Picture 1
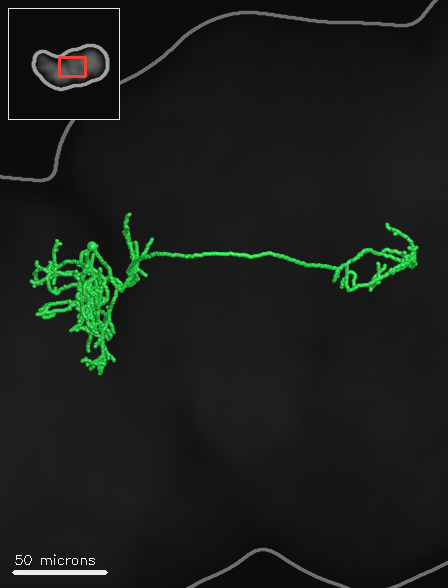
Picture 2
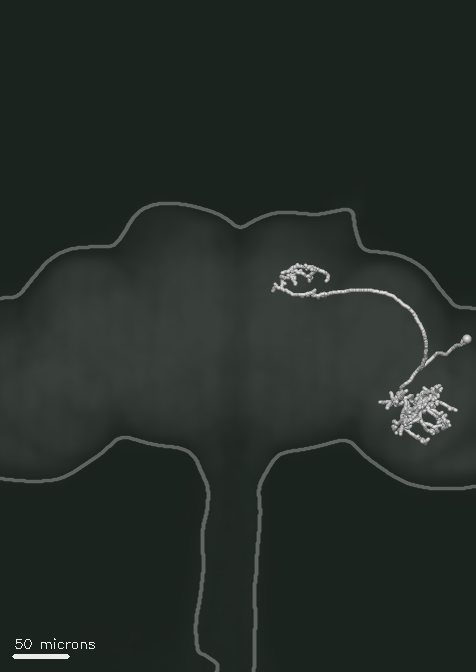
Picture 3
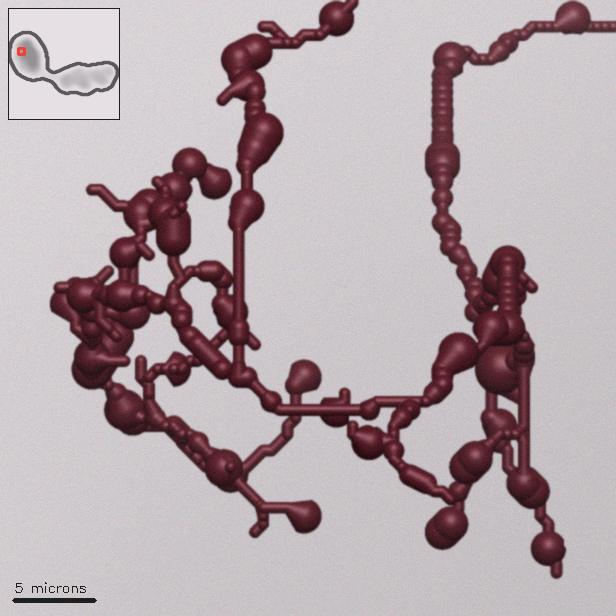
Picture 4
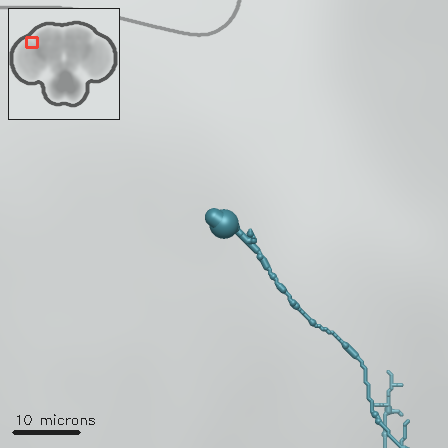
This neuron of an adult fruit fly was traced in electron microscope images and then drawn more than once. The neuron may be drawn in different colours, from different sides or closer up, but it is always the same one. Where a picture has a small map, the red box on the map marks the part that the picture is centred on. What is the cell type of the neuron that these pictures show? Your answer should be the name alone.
LC33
